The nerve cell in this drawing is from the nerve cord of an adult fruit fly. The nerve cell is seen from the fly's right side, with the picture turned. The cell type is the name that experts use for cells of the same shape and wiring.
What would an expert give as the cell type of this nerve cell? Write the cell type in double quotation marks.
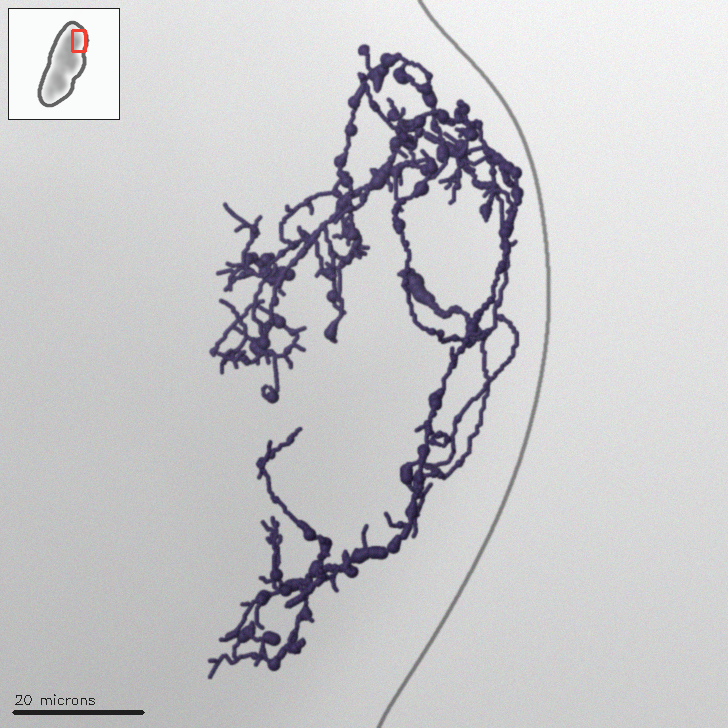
"IN01B063"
